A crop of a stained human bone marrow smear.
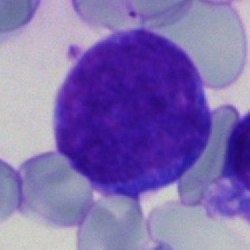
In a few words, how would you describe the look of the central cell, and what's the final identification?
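Outline round and smooth. Cytoplasm only a thin deep-blue rim, clearest along the lower edge. Chromatin fine, evenly deep purple, no coarse clumps. No granules visible in the cytoplasm. Blast.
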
